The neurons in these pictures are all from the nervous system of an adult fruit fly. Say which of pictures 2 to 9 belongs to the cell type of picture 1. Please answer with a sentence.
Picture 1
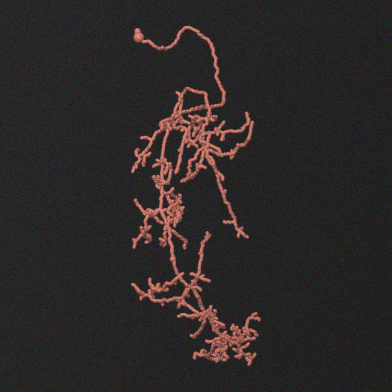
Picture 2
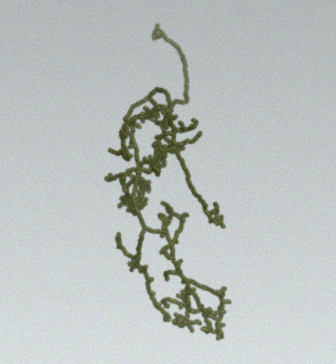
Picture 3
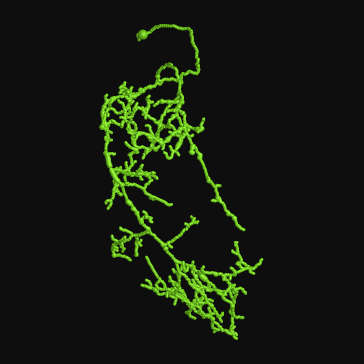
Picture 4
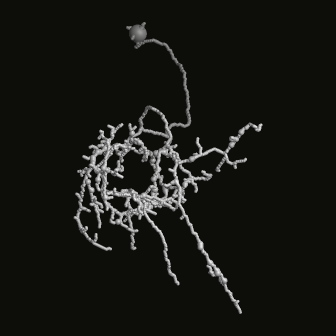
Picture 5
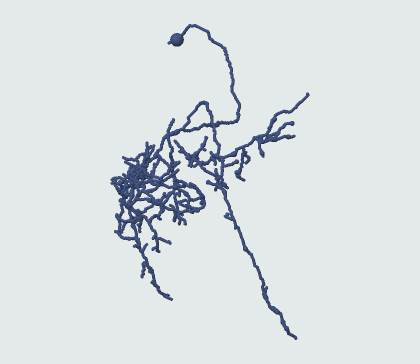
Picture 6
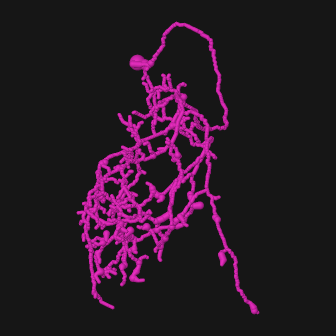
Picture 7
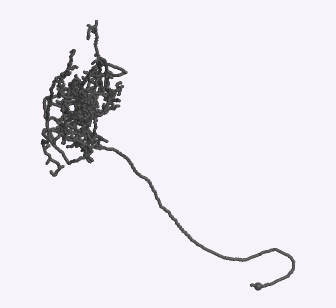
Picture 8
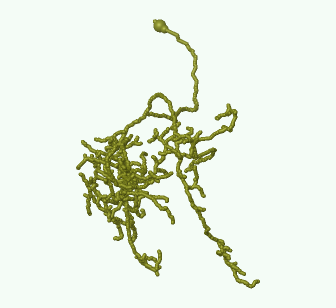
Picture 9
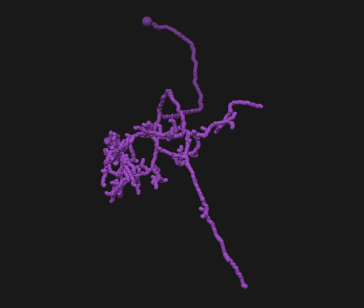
Picture 2 is of the same cell type.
